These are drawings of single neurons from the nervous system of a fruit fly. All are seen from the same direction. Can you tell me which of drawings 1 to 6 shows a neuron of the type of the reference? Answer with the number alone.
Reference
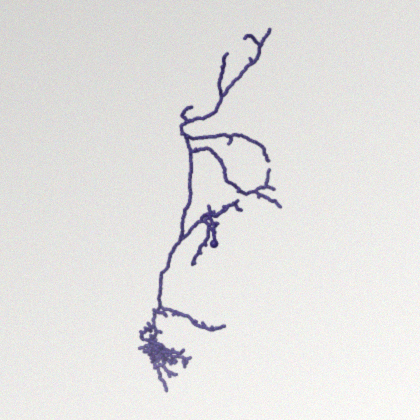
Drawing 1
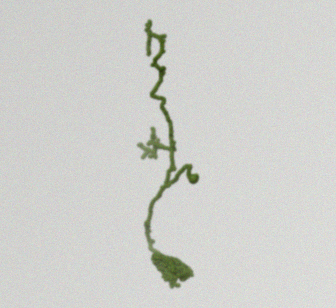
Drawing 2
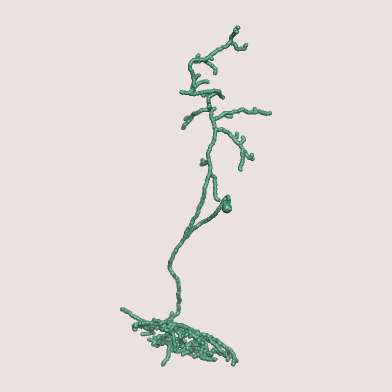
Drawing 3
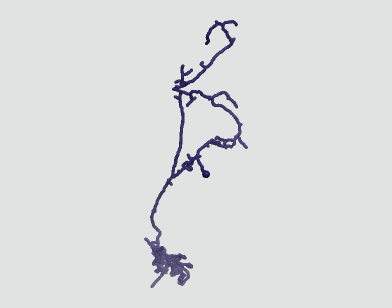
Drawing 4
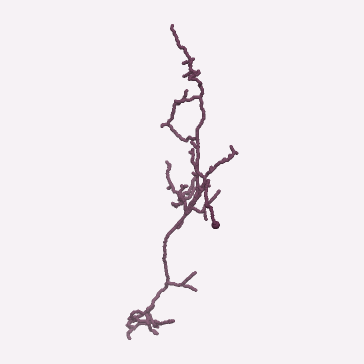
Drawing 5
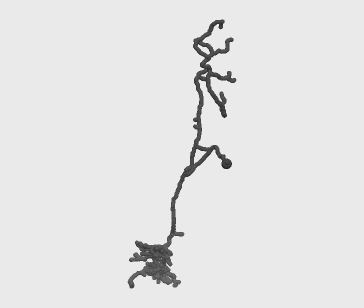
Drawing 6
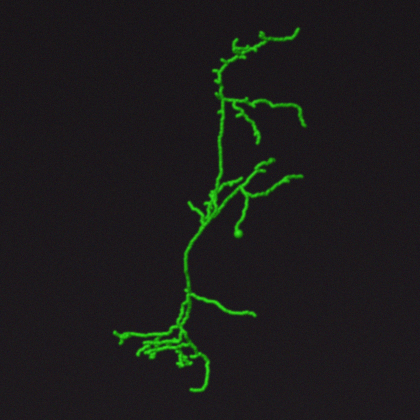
3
